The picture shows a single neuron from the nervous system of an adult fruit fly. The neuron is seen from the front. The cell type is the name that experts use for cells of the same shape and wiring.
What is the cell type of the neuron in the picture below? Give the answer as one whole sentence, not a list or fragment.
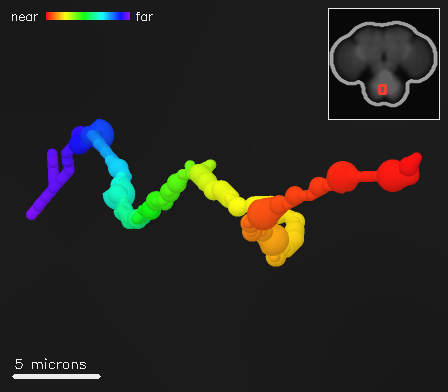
As for cell type, this neuron is SNpp56.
